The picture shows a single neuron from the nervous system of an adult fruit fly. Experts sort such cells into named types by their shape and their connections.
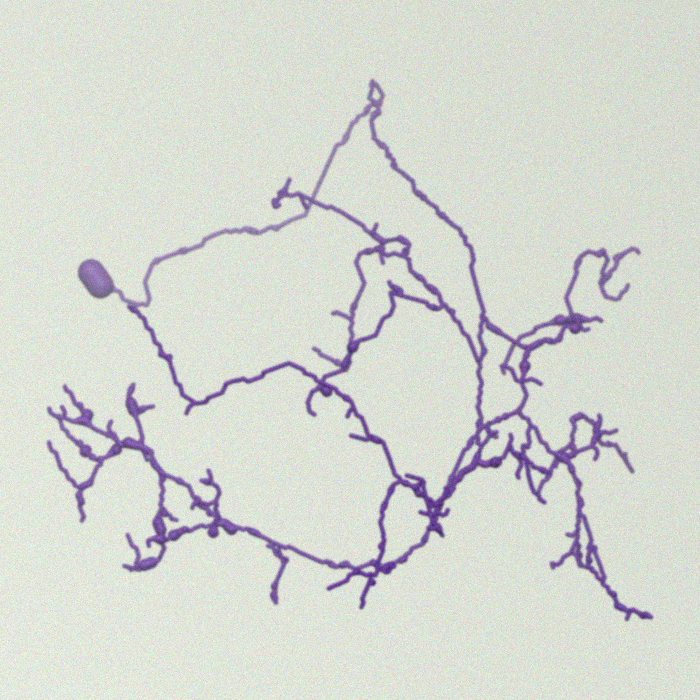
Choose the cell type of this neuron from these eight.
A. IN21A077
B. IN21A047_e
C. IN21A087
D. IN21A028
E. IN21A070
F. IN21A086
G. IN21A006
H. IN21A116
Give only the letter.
A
